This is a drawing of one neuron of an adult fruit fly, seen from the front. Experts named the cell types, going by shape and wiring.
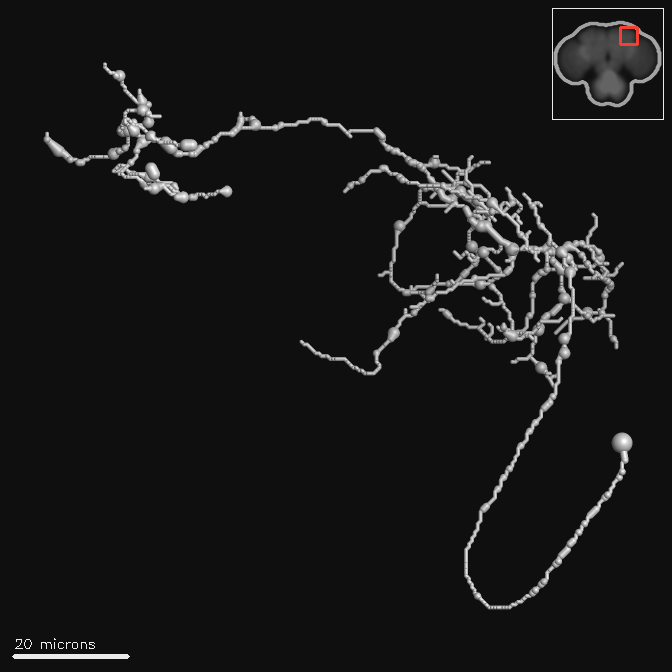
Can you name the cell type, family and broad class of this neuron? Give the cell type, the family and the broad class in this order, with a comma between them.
LHAV5a1, hemilineage VPNl&d1_dorsal, central-brain intrinsic neuron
